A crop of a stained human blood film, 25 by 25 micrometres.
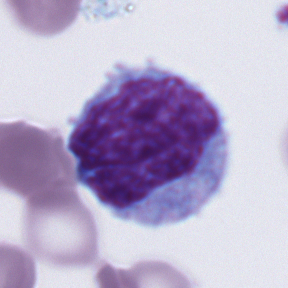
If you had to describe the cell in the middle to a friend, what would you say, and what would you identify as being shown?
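Lying toward the upper left, the nucleus leaves most of the cytoplasm as a crescent at the lower right. A pale line, like a shallow fold, crosses the lower part of the nucleus. The chromatin is dark purple and clumped, with small paler patches between the clumps. Small fine projections fringe the upper edge of the cell. The cell is about 14 micrometres across, while the nucleus measures about 13 by 11 micrometres and fills about 70% of the cell's area. It is a monocyte.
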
